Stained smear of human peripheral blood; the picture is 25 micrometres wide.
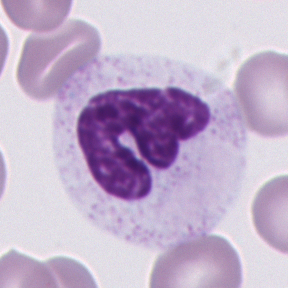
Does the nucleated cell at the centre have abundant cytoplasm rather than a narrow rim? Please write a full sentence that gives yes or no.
Yes, in this cell the cytoplasm is broad.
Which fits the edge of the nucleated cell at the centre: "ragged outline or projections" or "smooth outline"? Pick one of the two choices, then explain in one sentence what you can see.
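Smooth outline. The cell outline is roughly round and smooth.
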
